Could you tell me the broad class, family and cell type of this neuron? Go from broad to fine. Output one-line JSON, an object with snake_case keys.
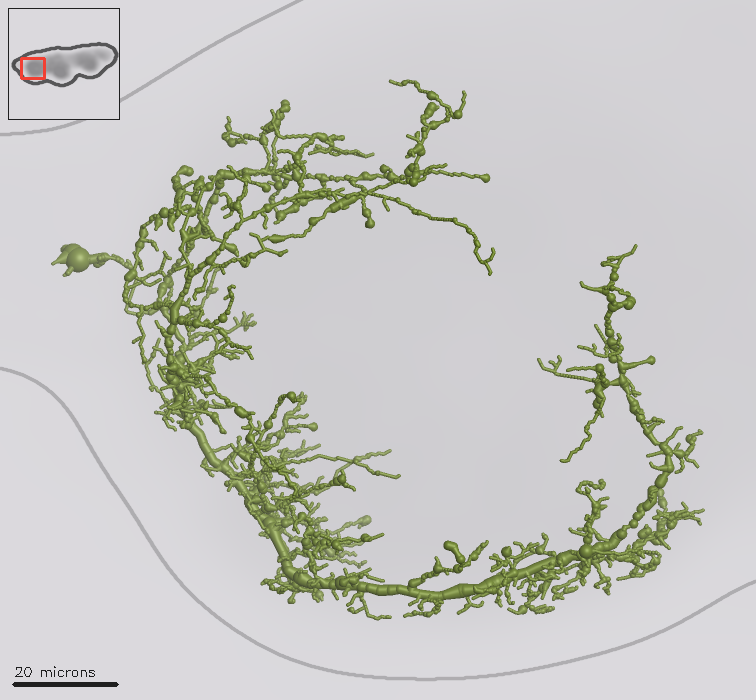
{"broad_class": "nerve-cord intrinsic neuron", "family": "hemilineage 08A", "cell_type": "IN08A010"}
